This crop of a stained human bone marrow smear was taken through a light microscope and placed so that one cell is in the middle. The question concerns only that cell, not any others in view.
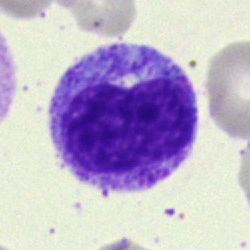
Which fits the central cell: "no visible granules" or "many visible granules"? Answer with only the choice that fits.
Many visible granules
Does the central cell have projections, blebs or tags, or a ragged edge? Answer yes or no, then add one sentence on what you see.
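No. The cell outline is round and smooth.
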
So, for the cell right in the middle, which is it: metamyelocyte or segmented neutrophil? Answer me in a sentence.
The centrally located cell in the crop is a metamyelocyte.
